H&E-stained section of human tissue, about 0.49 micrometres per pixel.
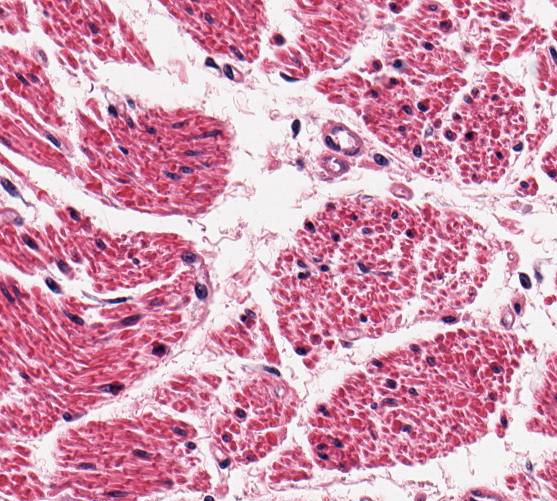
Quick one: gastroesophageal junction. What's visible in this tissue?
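Separate bundles of muscle cells, divided by pale spaces, make up the field. Where bundles are cut across, the cells show as many small rounded pink profiles, and only some of these contain a nucleus. In the lengthwise bundles on the left, dark elongated nuclei lie along the length of the cells. Throughout, the muscle cell cytoplasm stains strongly pink.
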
